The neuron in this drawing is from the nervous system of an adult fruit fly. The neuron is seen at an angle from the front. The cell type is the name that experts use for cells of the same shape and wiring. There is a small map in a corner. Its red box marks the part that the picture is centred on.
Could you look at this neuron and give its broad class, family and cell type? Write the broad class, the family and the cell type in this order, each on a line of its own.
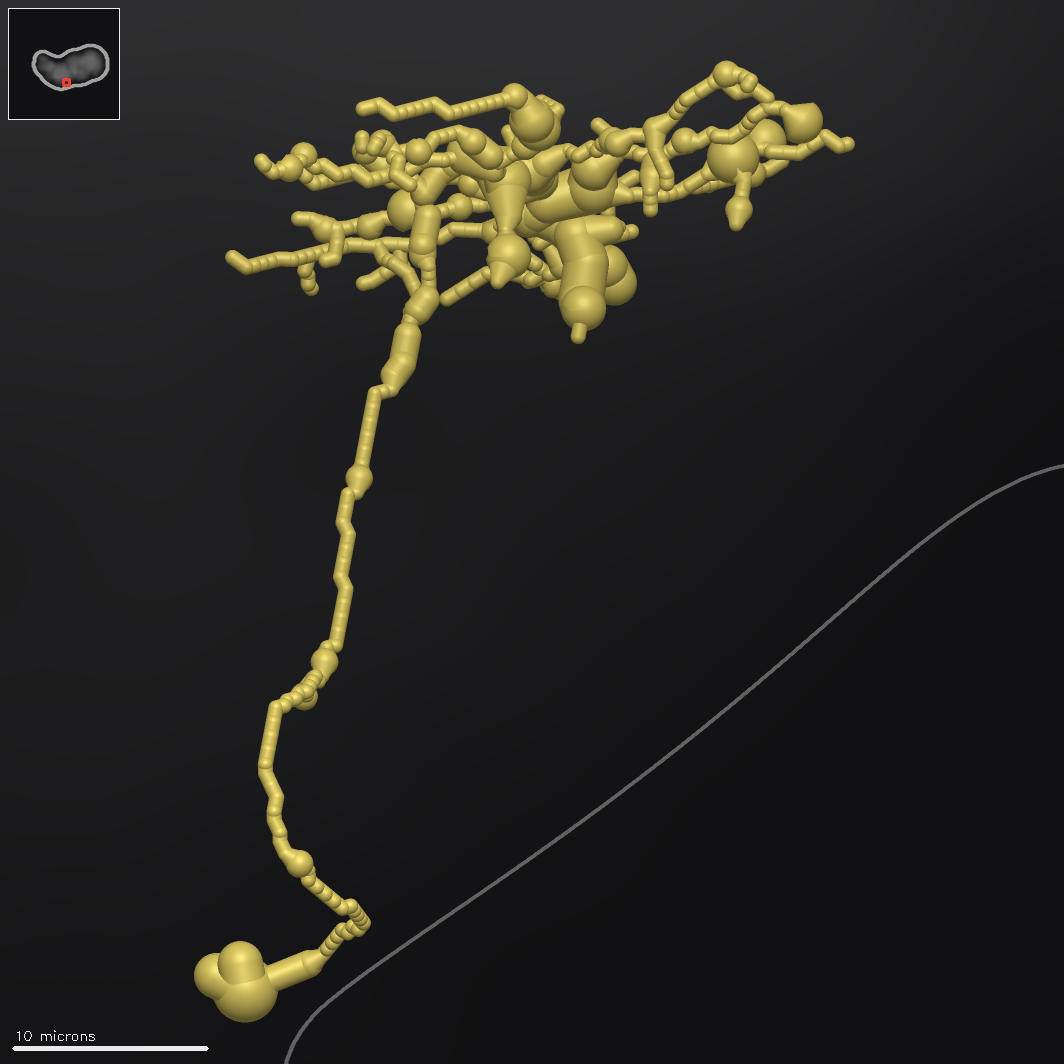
optic-lobe intrinsic neuron
Dm
Dm8b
